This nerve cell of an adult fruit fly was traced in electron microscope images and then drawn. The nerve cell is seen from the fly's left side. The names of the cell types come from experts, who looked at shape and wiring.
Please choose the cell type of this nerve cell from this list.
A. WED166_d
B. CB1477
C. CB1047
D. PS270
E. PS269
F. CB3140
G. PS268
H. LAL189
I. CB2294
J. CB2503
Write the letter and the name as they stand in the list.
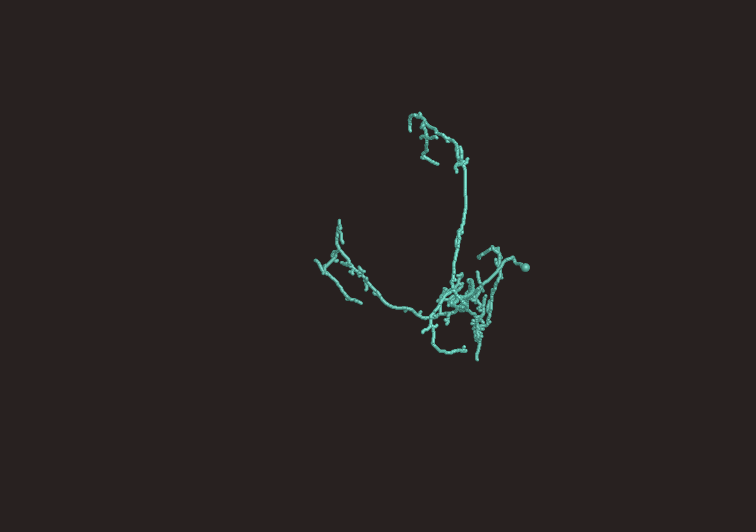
F. CB3140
